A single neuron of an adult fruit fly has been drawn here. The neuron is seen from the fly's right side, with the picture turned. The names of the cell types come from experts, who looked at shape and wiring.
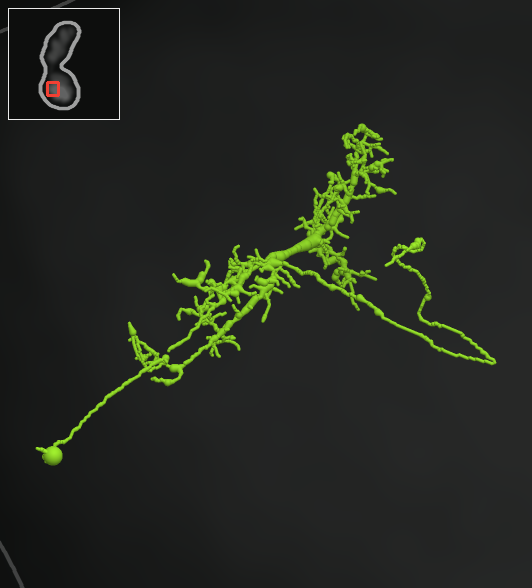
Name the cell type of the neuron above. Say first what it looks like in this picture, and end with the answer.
The cell body is at the lower left of the picture. Dozens of branch ends can be seen. This is a visual projection neuron. It is of cell type TmY14.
